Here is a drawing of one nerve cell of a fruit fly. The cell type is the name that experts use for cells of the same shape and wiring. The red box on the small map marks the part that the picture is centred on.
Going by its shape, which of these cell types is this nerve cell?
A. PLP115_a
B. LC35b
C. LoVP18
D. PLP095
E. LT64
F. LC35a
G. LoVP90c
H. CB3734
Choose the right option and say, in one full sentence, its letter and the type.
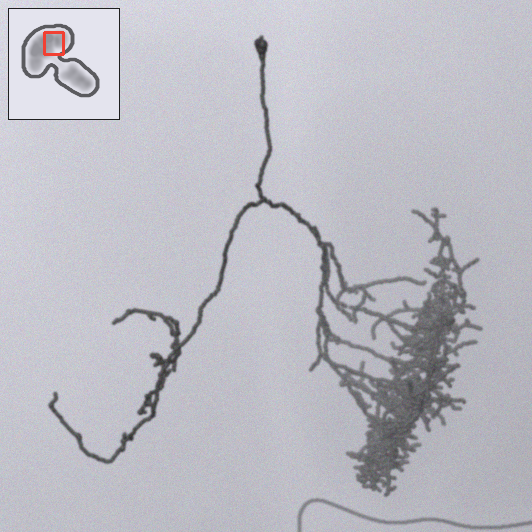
As option F gives it, the nerve cell's cell type is LC35a.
